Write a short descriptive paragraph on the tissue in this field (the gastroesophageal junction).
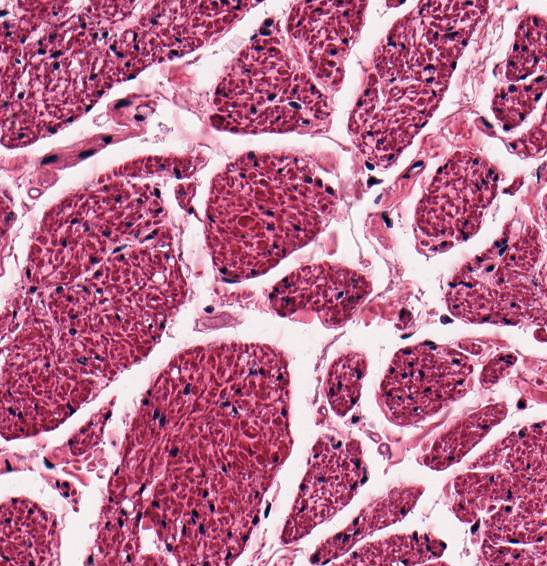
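Rounded and angular bundles of muscle cells, cut in cross-section, fill the whole field. Bundle size varies widely; the largest lies in the lower left half. Within each bundle, smooth muscle cells form small, closely packed polygonal profiles with pink cytoplasm. Thin, loose strands of pale connective tissue with only a few spindle-shaped nuclei separate the bundles.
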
